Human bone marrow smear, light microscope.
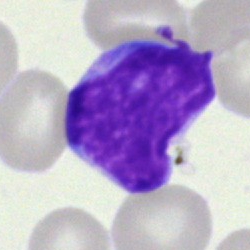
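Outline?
Irregular and angular, with a notch at the lower right.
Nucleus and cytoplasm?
Nucleus fills almost the whole cell; no distinct granules.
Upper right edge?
Small bleb-like projections stand out.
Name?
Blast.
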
